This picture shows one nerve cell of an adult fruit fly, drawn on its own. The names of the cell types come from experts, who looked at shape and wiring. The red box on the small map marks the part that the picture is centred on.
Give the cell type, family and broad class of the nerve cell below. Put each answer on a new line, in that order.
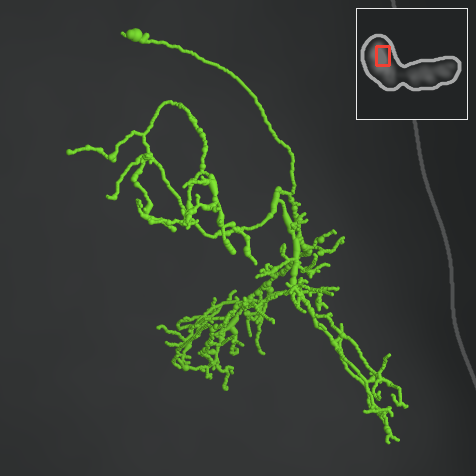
SMP341
hemilineage SMPpd1
central-brain intrinsic neuron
